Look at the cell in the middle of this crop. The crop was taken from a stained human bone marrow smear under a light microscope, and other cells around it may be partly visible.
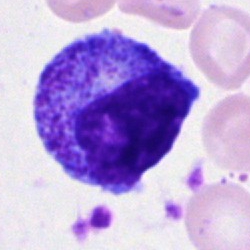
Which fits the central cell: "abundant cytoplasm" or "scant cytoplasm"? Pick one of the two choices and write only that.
Abundant cytoplasm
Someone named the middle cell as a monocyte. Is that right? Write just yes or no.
no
